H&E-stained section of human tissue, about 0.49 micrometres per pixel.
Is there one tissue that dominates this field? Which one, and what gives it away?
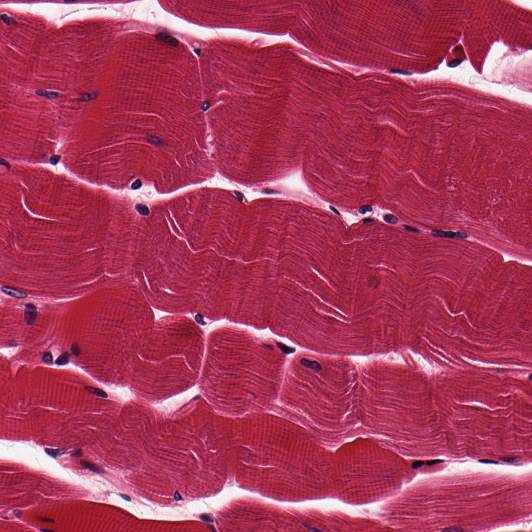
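That's skeletal muscle. Fine cross-striations cross the fibres throughout, and the small, dark, flattened nuclei sit at the fibre margins rather than centrally.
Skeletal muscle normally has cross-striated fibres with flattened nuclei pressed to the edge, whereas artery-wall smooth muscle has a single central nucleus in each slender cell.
The cytoplasm stains a deep, even pink-red.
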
